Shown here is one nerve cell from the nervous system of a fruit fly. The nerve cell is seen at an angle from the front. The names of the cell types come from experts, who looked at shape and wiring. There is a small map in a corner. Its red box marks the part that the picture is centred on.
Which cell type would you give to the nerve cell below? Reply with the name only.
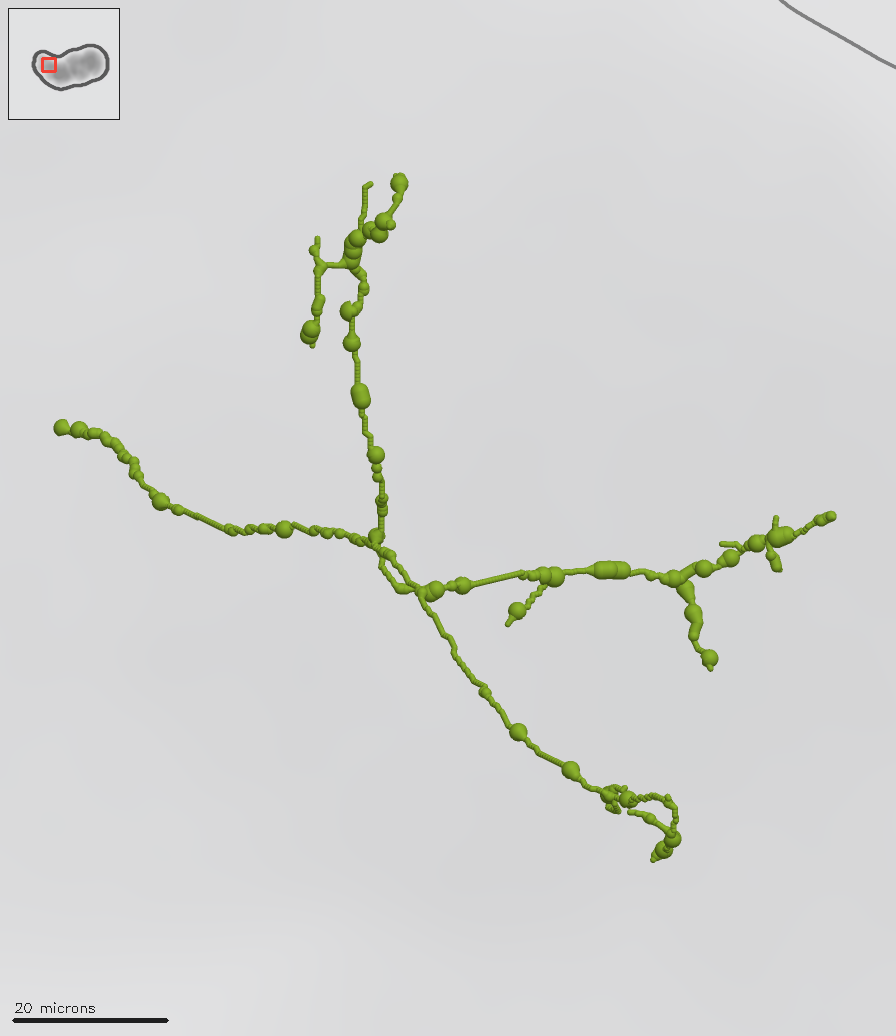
SNpp50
